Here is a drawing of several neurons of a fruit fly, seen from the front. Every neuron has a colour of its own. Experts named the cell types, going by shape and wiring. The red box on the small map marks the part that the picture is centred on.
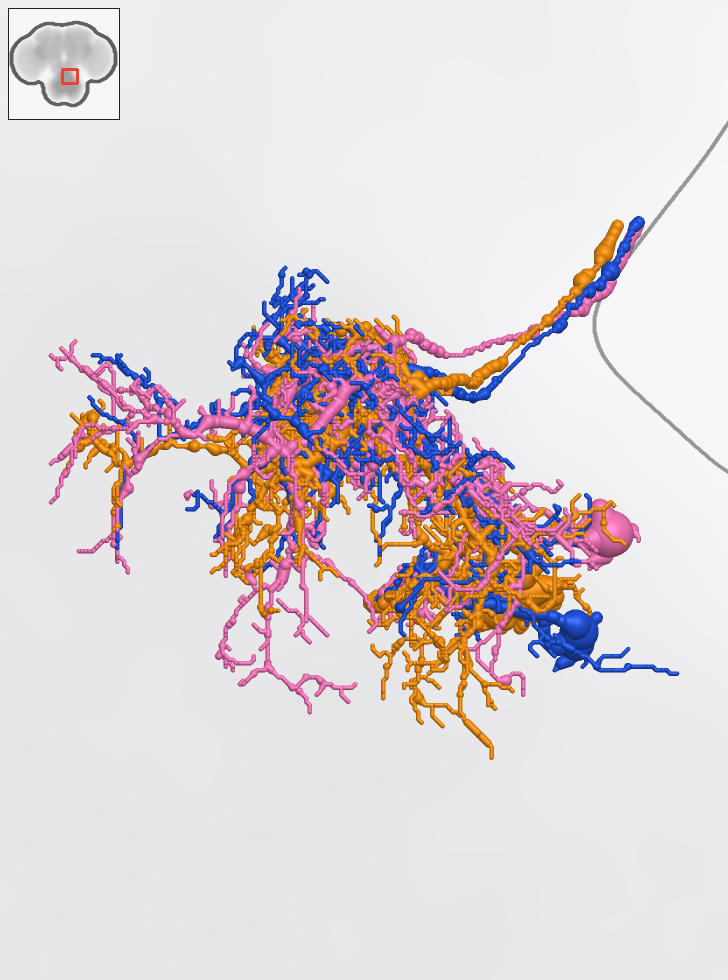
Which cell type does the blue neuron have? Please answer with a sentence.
The cell type is MNad31.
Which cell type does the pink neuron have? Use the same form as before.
The cell type is MNad32.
